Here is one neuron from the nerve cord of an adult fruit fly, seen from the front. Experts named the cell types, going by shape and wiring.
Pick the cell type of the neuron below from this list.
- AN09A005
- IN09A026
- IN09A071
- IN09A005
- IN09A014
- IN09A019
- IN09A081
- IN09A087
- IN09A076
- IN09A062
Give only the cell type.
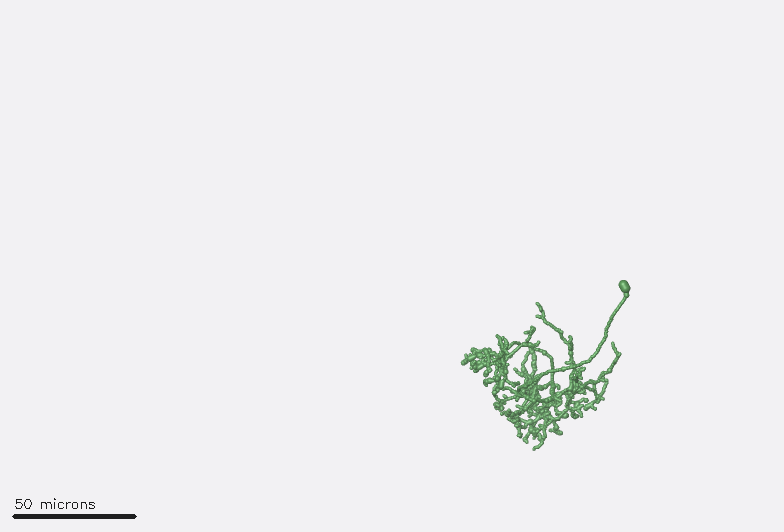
IN09A026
